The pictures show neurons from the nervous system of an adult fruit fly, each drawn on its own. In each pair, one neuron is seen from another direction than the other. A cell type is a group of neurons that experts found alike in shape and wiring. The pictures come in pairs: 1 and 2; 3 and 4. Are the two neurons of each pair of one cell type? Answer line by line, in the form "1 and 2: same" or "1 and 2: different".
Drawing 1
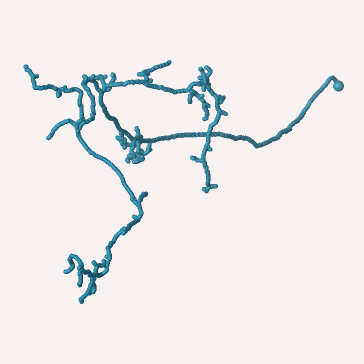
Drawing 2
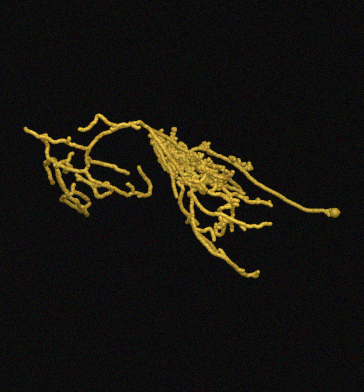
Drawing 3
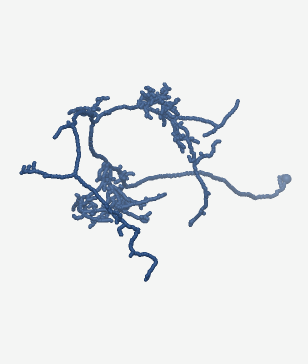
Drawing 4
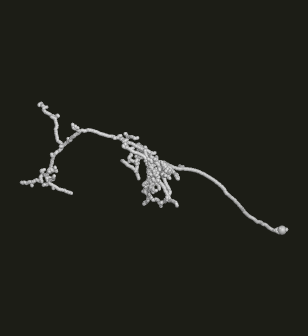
1 and 2: different
3 and 4: same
